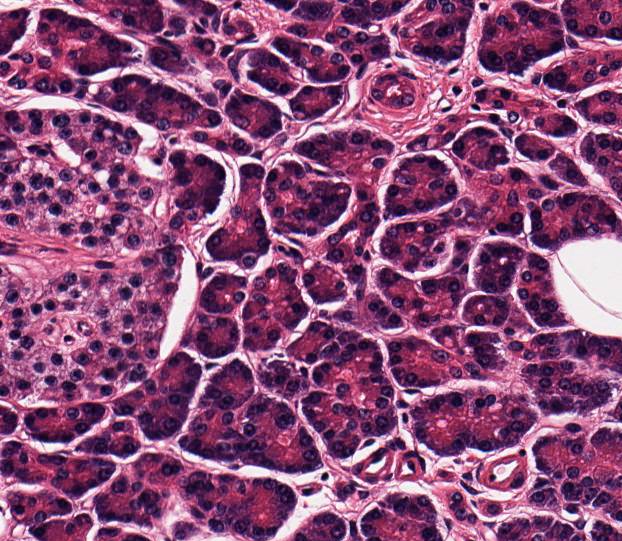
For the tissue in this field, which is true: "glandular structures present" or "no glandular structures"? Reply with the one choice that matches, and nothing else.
Glandular structures present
